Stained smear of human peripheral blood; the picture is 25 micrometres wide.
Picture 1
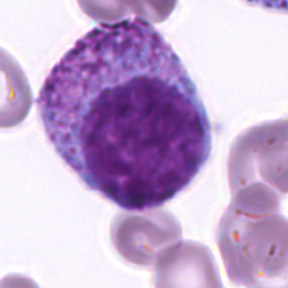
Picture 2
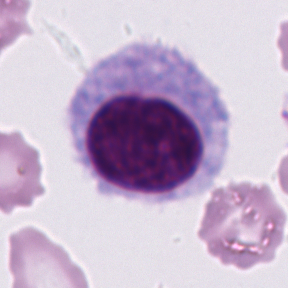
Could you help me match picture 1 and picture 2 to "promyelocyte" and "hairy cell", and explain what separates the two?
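The promyelocyte is in picture 1; picture 2 shows a hairy cell. Both cells have a roughly round outline. Cytoplasm: in the promyelocyte it forms a broad crescent on the upper-left side of the nucleus and is filled with numerous fine purple granules, pale blue-grey between them, with no vacuoles visible. In the hairy cell, no distinct granules are seen in the cytoplasm.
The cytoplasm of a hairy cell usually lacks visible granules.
Cell border: fine, short, fuzzy projections fringe the border of the hairy cell. Nucleus: in the hairy cell it is oval, with its long axis lying horizontally, it lies toward the bottom of the cell, and its chromatin stains dark purple.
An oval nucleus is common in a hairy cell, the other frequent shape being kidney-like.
Measurements for the hairy cell: the cell is about 14 micrometres across, the nucleus is about 10 by 8 micrometres, and the nucleus fills about 50% of the cell's area.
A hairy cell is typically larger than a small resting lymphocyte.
Neighbours: red cells touch the promyelocyte at its top and bottom edges, whereas none of the neighbouring red cells touches the hairy cell.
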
